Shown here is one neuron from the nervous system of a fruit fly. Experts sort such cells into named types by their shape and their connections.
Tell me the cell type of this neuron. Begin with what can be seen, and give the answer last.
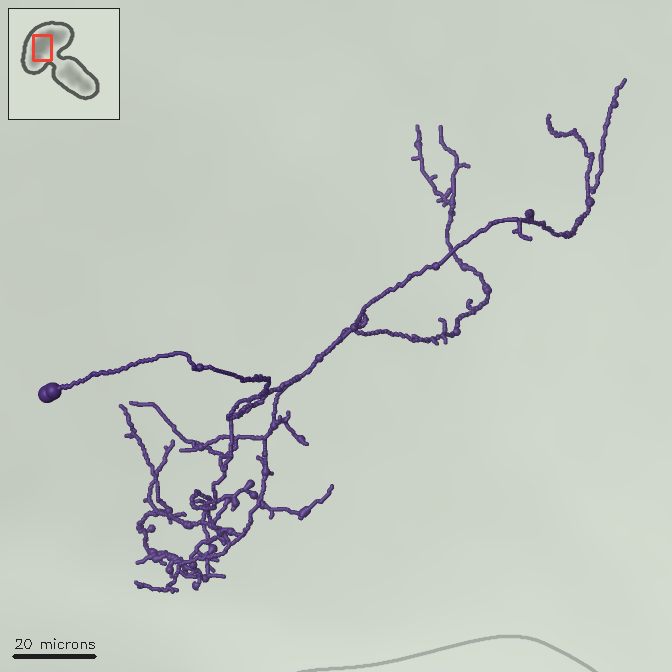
It is in the brain and does not reach the nerve cord. From left to right in the picture it spans about 140 microns. Dozens of branch ends can be seen. It is a central-brain intrinsic neuron. It is of cell type CB2859.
